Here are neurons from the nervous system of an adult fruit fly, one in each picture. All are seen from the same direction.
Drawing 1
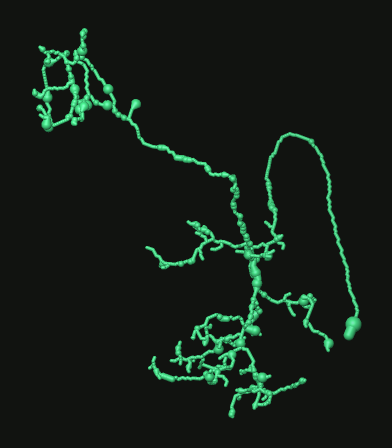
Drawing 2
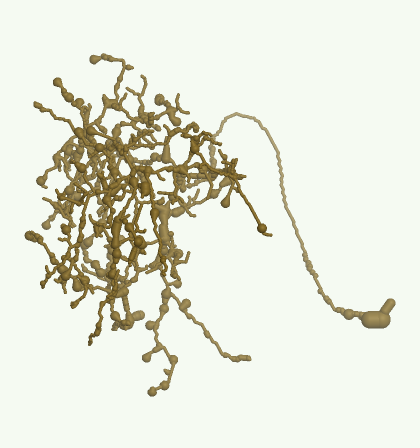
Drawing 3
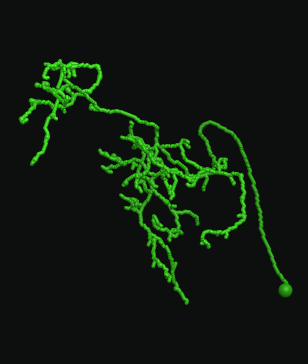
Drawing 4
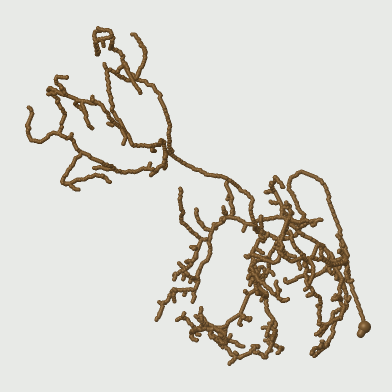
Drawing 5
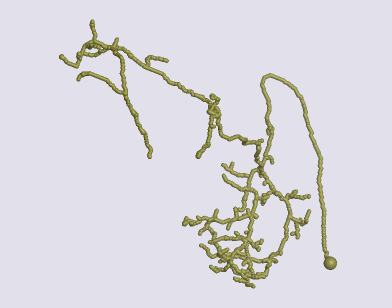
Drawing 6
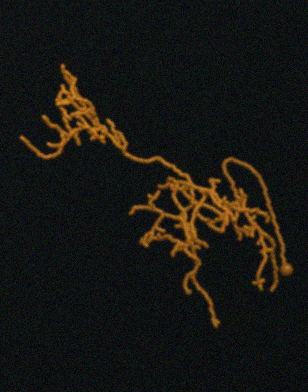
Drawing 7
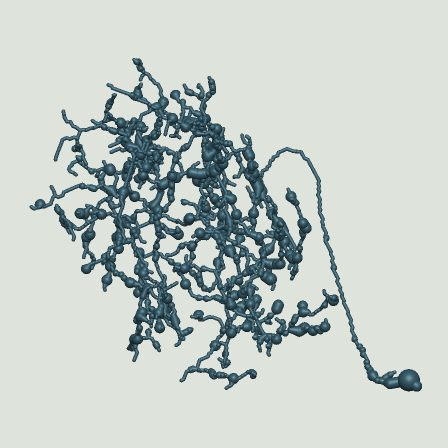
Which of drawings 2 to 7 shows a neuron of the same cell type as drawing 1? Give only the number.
5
